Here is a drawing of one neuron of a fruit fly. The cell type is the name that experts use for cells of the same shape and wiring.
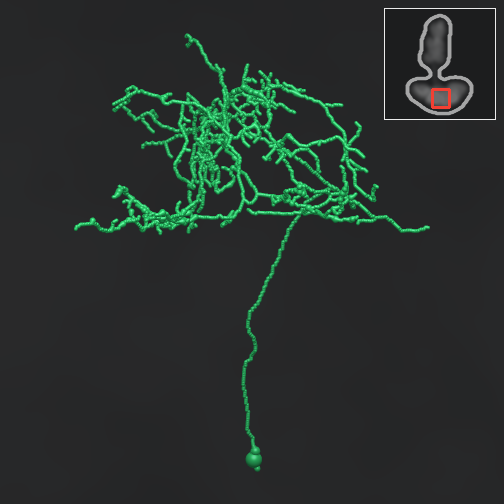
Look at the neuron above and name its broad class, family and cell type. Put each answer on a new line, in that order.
central-brain intrinsic neuron
hemilineage PSa1
VES019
